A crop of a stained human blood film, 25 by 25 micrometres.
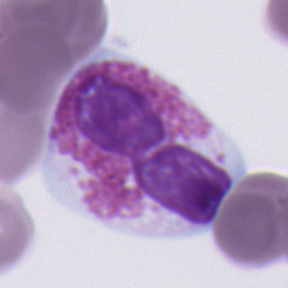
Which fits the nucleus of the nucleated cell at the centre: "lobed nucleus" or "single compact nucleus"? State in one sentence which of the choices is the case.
The nucleus has been divided into two or more segments.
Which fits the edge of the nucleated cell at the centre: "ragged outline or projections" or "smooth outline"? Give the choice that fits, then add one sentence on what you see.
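Smooth outline. The cell outline is smooth, with no surface projections.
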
